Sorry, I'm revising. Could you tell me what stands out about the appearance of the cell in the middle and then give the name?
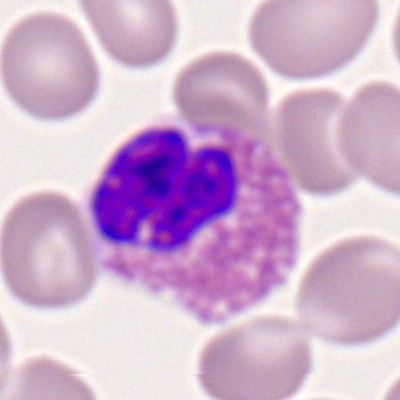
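First, the nucleus has two lobes and lies toward the upper left of the cell. Next, the cytoplasm is packed with coarse granules. Last, those granules are pink-red. The cell is an eosinophil.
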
